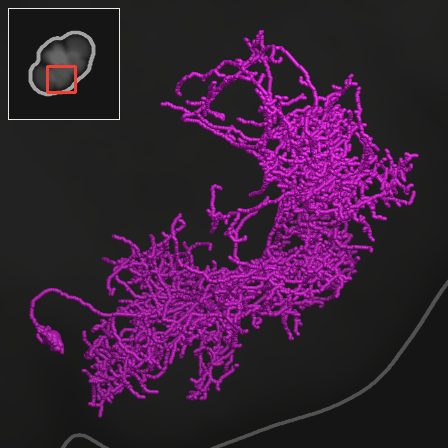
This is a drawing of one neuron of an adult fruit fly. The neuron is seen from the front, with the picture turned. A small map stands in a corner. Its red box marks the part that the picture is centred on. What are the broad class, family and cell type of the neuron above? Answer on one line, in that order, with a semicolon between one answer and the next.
central-brain intrinsic neuron; LHCENT; LHCENT3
